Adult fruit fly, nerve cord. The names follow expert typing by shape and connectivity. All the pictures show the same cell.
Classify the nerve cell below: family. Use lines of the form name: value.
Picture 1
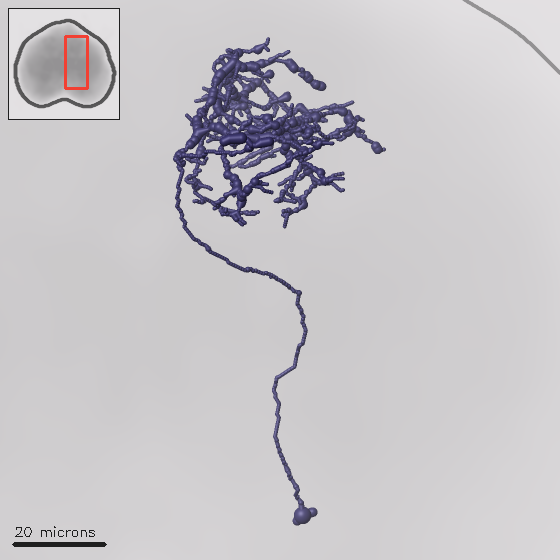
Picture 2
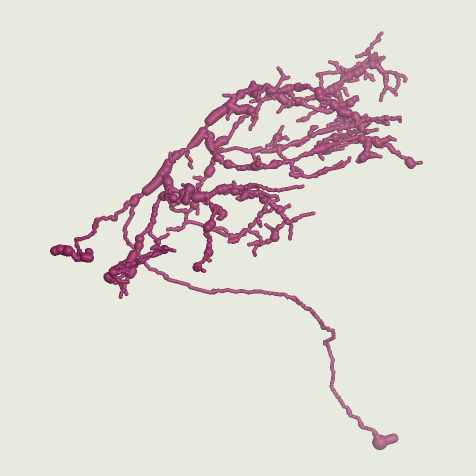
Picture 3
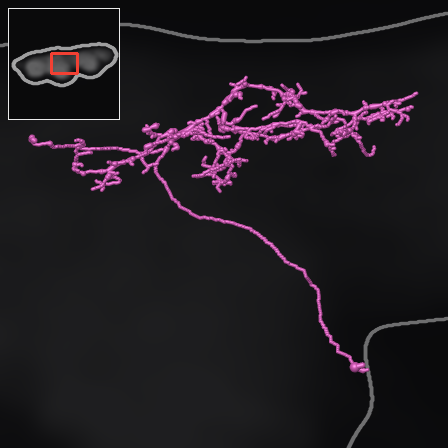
family: hemilineage 12A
